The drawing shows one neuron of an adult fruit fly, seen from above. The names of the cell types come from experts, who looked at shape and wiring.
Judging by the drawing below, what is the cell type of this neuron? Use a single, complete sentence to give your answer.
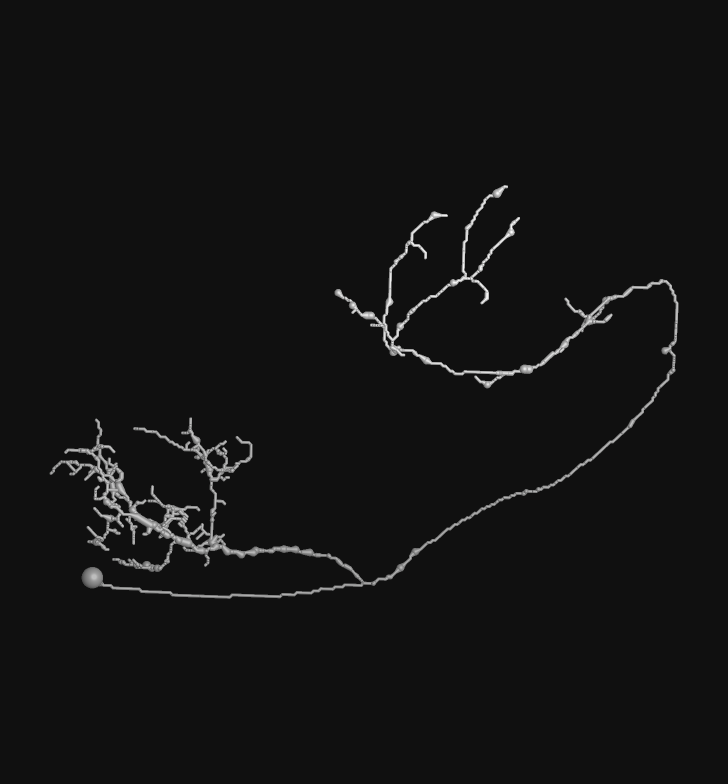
It is CB2979 that is the cell type of the neuron.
